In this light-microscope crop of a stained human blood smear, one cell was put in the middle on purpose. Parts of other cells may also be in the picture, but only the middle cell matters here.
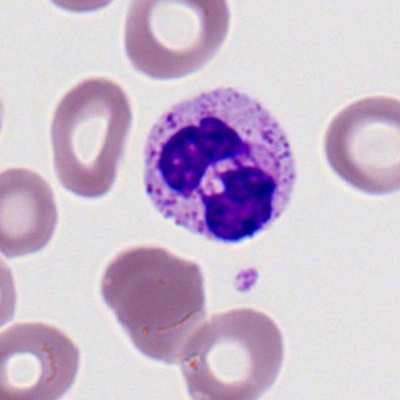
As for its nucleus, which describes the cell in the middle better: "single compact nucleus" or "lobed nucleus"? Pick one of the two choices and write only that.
Lobed nucleus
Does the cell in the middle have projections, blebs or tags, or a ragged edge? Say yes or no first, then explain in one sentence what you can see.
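No. The cell has a round, smooth outline.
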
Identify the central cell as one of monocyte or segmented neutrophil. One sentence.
At the center of the crop sits a segmented neutrophil.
